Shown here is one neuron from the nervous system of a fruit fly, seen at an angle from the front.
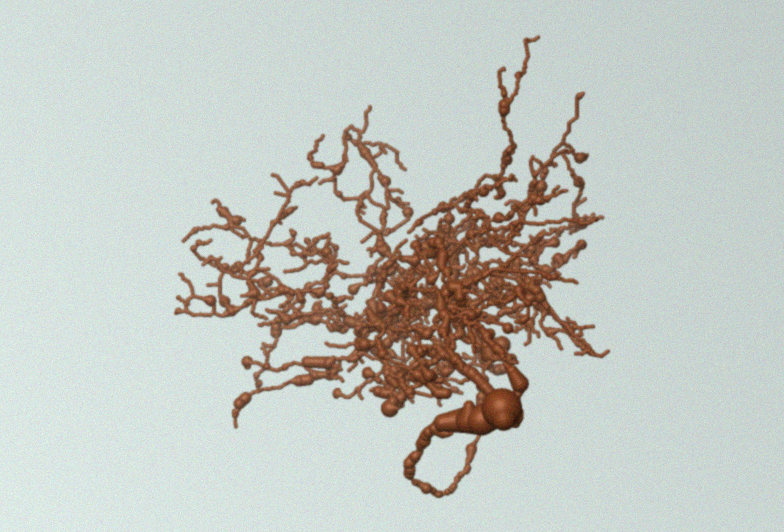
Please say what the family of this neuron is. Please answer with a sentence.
The family is hemilineage TRdm.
